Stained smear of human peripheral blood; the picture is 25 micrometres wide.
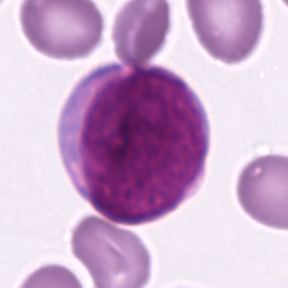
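Myeloblast, the central cell in a stained smear of human peripheral blood. It measures about 14 micrometres across, and its oval nucleus, about 14 by 11 micrometres, fills about 80% of the cell's area. Notice how the nucleus is pushed off-centre toward the right, while the pale greyish-blue cytoplasm shows only as a narrow crescent along the left side. Look closely at the chromatin: it is finely stippled, with no coarse dark clumps.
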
